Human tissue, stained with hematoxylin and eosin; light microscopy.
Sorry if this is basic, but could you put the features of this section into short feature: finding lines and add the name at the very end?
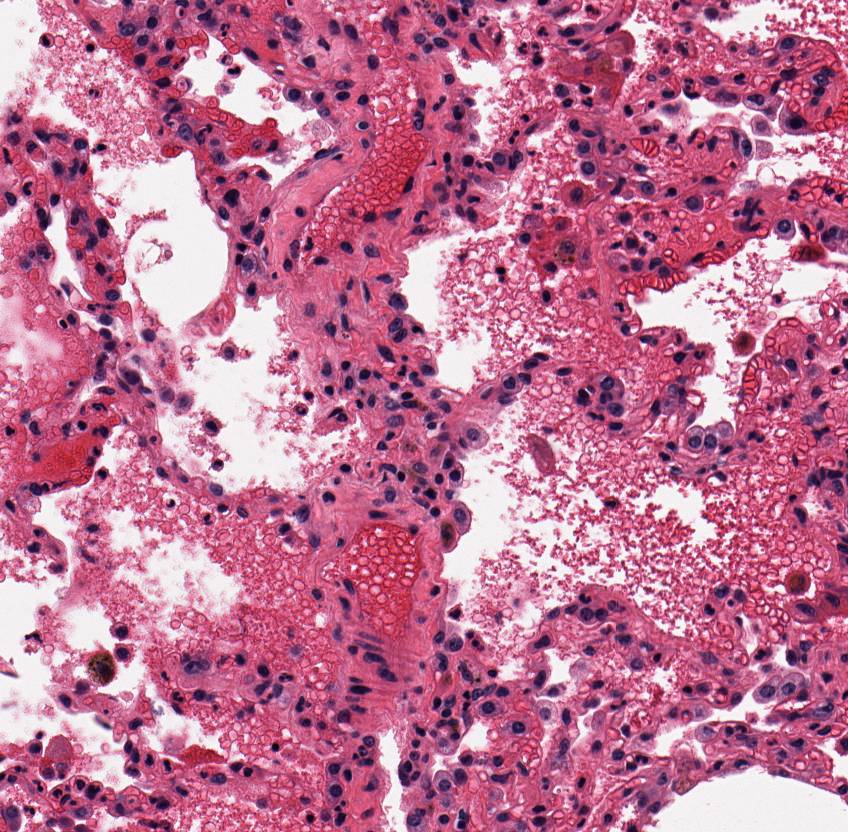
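Pattern: a meshwork of branching walls around irregular open spaces
Spaces: rounded macrophages with brown granular pigment, see lower left
Lining: in places, plump cuboidal cells whose round nuclei bulge into the spaces
Walls: thickened by pink fibrous tissue with many spindle-shaped and round nuclei
Name: lung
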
